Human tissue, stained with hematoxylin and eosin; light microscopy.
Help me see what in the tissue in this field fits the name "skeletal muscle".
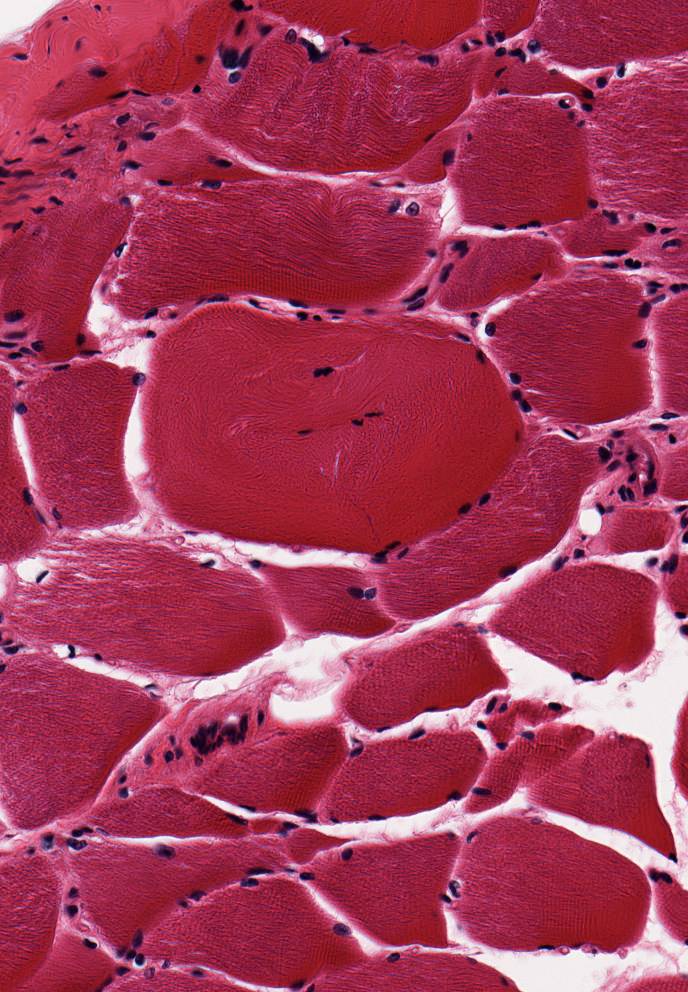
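The tissue in this field is skeletal muscle. The fibre cytoplasm is deeply eosinophilic, and most fibres carry small, dark, flattened nuclei at their edges. From one fibre to the next, size varies considerably.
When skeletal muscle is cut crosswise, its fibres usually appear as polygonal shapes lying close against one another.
Set against that usual picture is a single markedly enlarged fibre just above the middle of the field, whose rounded outline differs from the polygonal shape.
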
